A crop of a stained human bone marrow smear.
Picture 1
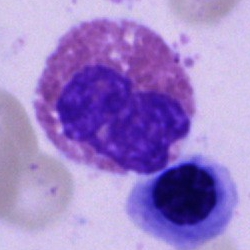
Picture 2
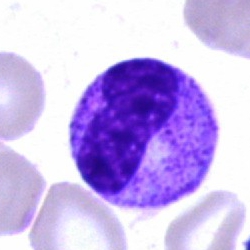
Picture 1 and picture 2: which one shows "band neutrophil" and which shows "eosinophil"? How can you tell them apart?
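Picture 1 shows the eosinophil, and picture 2 shows the band neutrophil. In both cells the chromatin is dark purple and coarsely clumped. The eosinophil in picture 1 has a roughly round outline, and no nucleoli are visible in its nucleus. That picture is slightly blurred, which softens the edges of the granules. In picture 2 the nucleus fills the upper-left part of the cell, and its border facing the lower right is concave and indented. The cytoplasm lies to the lower right, with fine purple granules scattered through it.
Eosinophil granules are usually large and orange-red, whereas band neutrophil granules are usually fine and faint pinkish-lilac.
The granules in picture 2 are fine, as is usual for a band neutrophil.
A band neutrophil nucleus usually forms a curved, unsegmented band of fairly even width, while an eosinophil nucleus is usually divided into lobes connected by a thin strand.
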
